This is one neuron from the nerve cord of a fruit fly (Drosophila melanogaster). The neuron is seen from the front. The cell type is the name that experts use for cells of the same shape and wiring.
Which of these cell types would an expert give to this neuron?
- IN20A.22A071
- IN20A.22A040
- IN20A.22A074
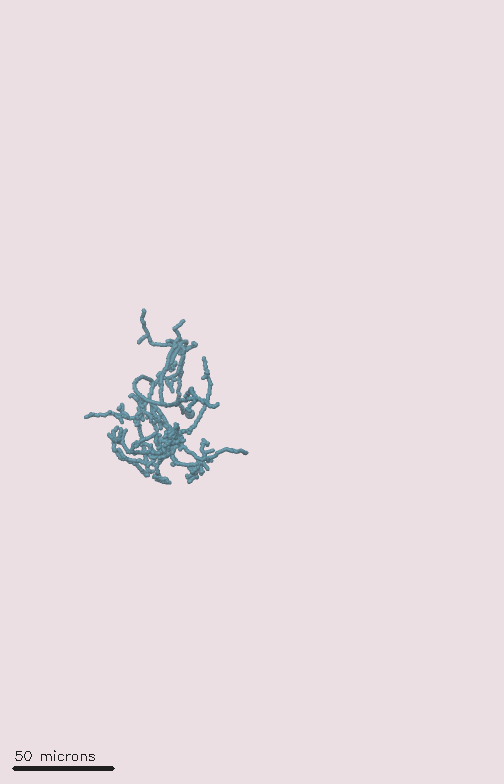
IN20A.22A074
